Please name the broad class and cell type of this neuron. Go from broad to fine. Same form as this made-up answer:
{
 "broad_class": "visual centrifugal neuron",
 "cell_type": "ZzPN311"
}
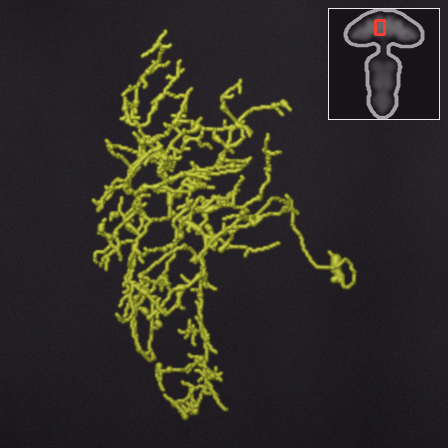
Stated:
{
 "broad_class": "central-brain intrinsic neuron",
 "cell_type": "GNG341"
}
